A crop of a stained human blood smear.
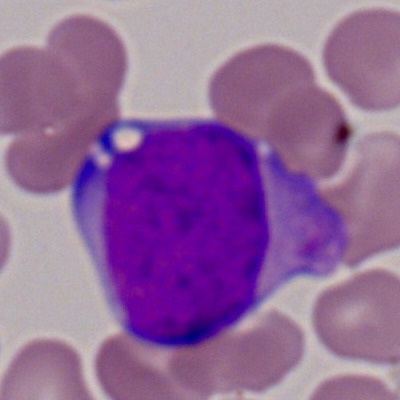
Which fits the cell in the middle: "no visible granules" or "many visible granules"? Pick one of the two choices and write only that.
No visible granules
